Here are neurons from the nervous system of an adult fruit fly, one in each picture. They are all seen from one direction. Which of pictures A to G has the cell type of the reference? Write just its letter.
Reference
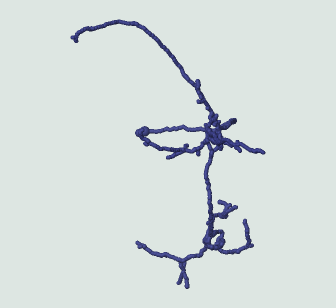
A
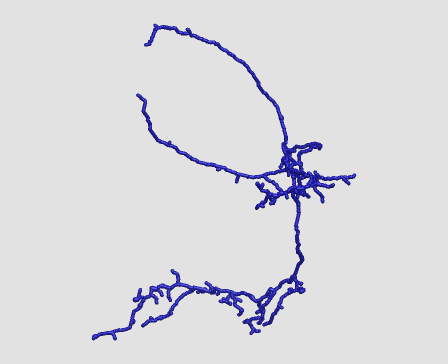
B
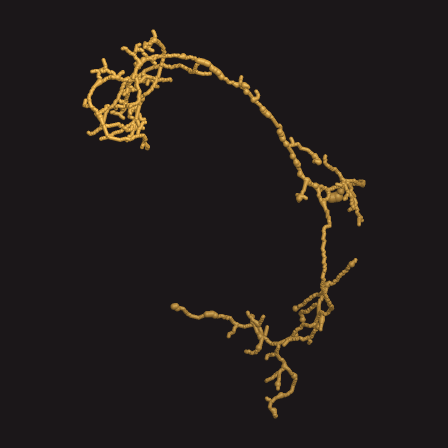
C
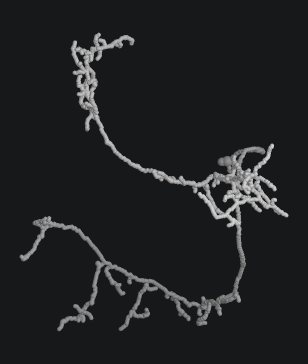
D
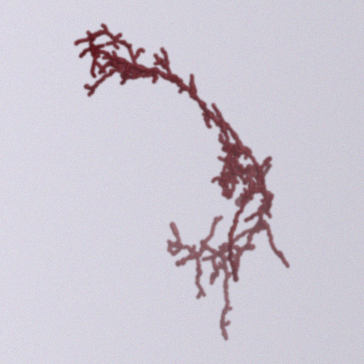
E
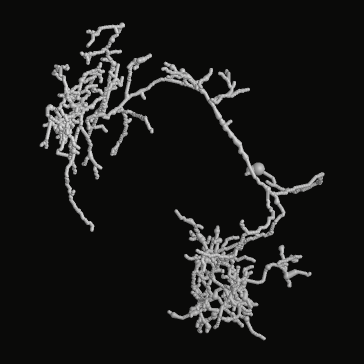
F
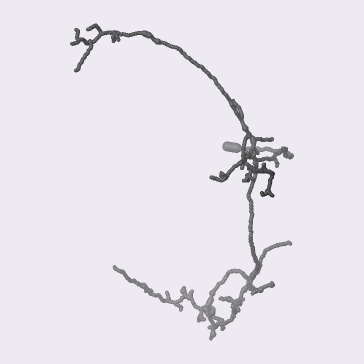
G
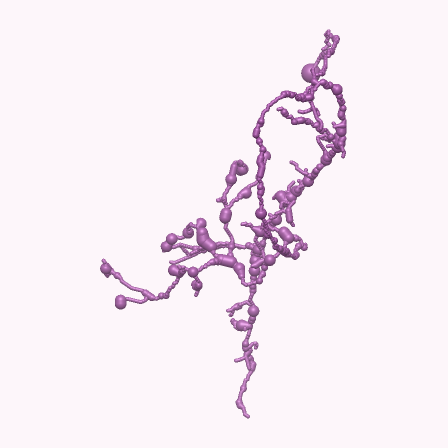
F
